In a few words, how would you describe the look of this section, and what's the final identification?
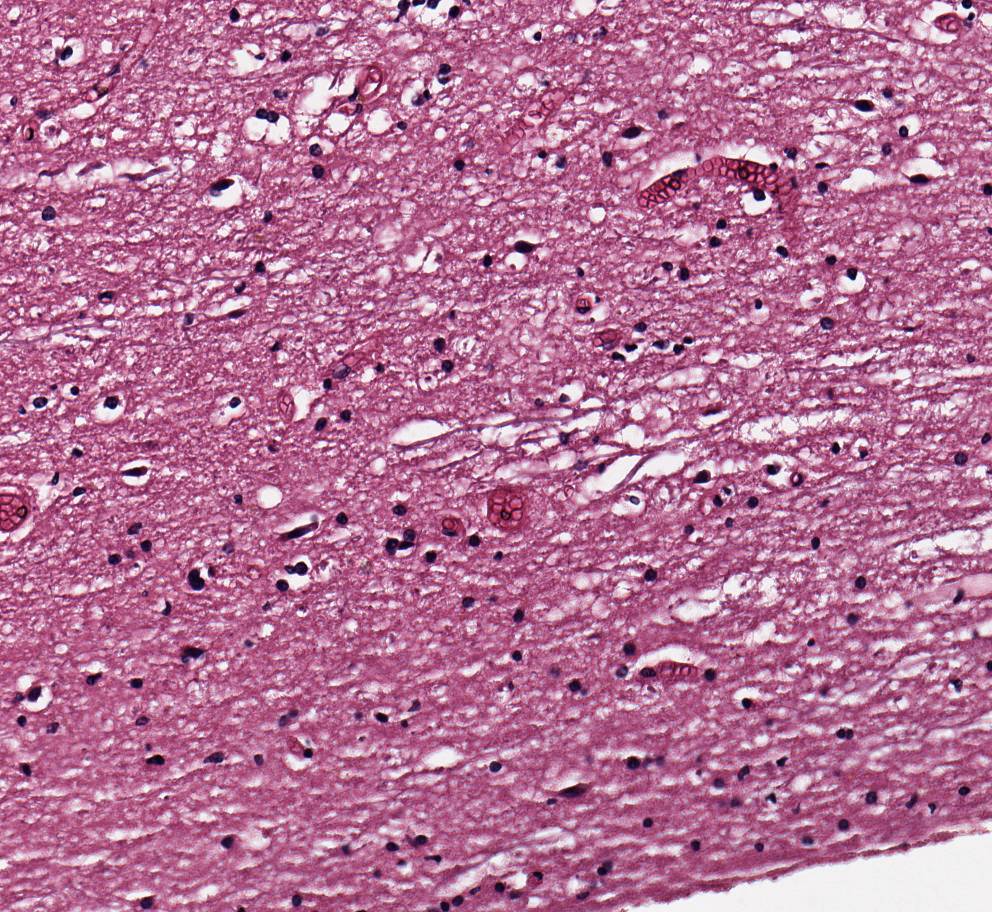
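What I see first is a finely fibrillary pink background, riddled throughout with many small clear vacuoles. Small, round, darkly stained nuclei are scattered singly across it, and many of them sit inside a clear perinuclear halo. Through the middle run elongated clear clefts, roughly horizontal. This section is cerebral cortex.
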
